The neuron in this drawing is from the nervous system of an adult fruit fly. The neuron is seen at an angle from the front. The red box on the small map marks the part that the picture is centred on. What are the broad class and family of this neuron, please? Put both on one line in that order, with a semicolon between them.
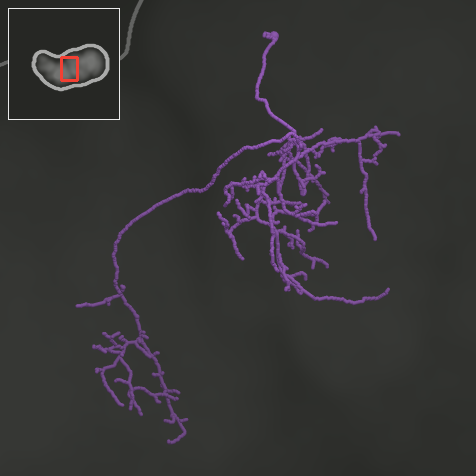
visual centrifugal neuron; hemilineage VLPp&l1_posterior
